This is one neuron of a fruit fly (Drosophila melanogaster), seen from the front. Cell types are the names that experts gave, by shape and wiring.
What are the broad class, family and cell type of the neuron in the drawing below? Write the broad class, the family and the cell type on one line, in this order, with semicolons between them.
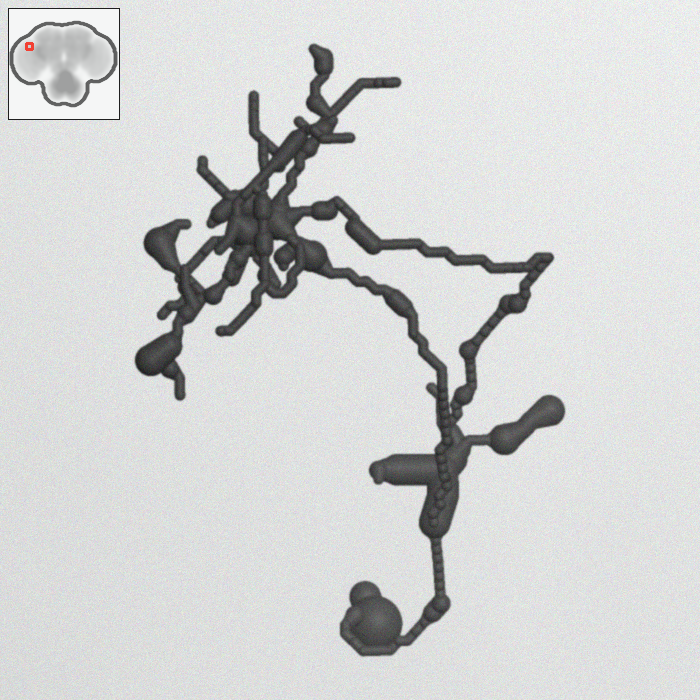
optic-lobe intrinsic neuron; T; T4d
